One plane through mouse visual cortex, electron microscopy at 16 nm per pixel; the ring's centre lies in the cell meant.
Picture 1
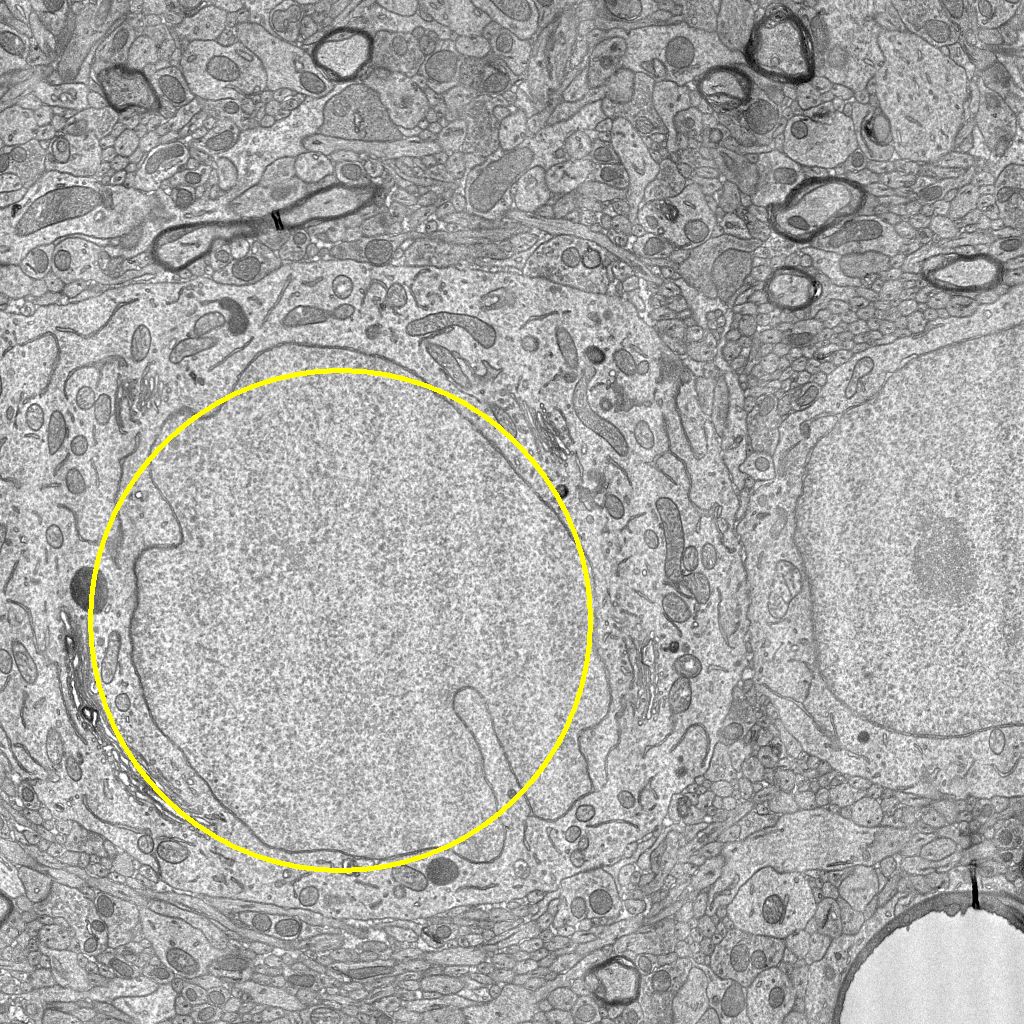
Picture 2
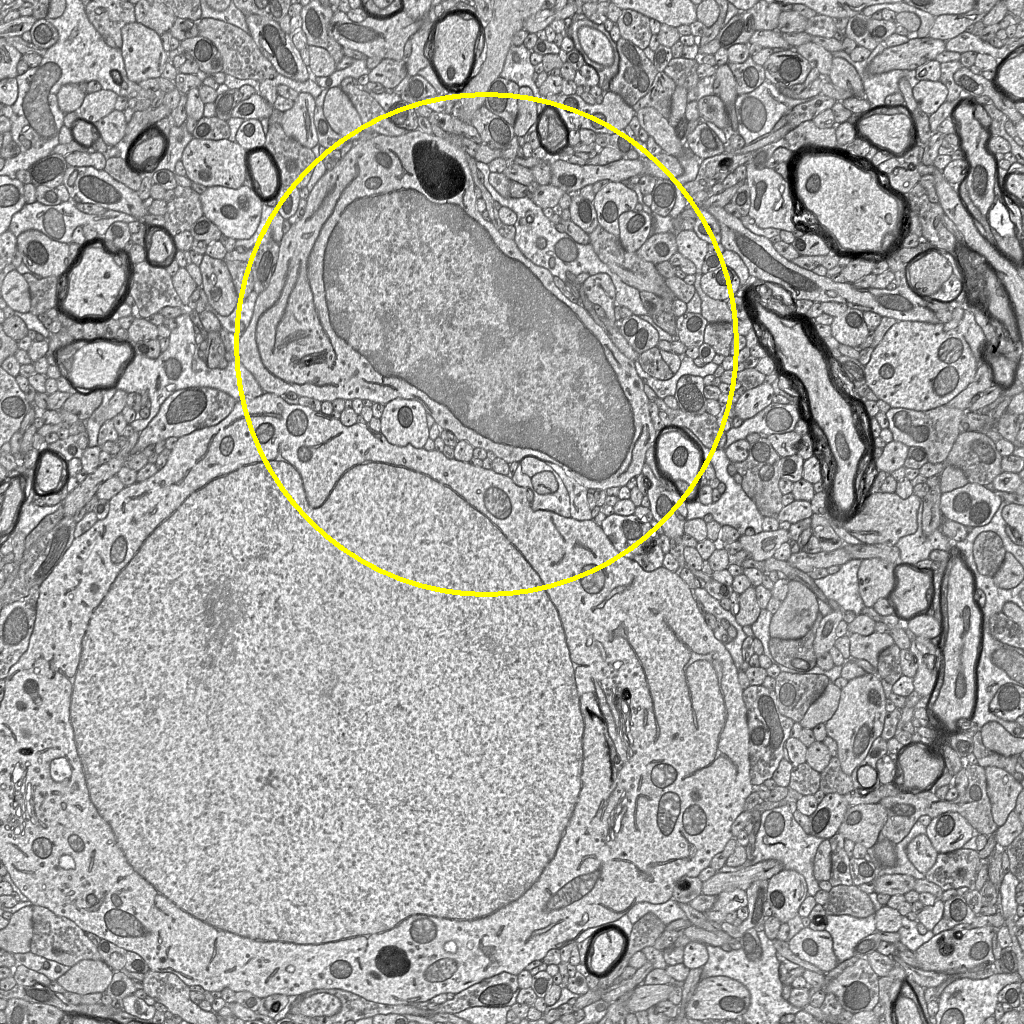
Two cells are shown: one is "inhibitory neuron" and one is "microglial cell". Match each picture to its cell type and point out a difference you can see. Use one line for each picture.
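In picture 1 we see an inhibitory neuron: A deep finger-like fold of the envelope pushes into the nucleus from its lower right edge.
In picture 2 we see a microglial cell: The nuclear outline is smooth, without deep folds.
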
